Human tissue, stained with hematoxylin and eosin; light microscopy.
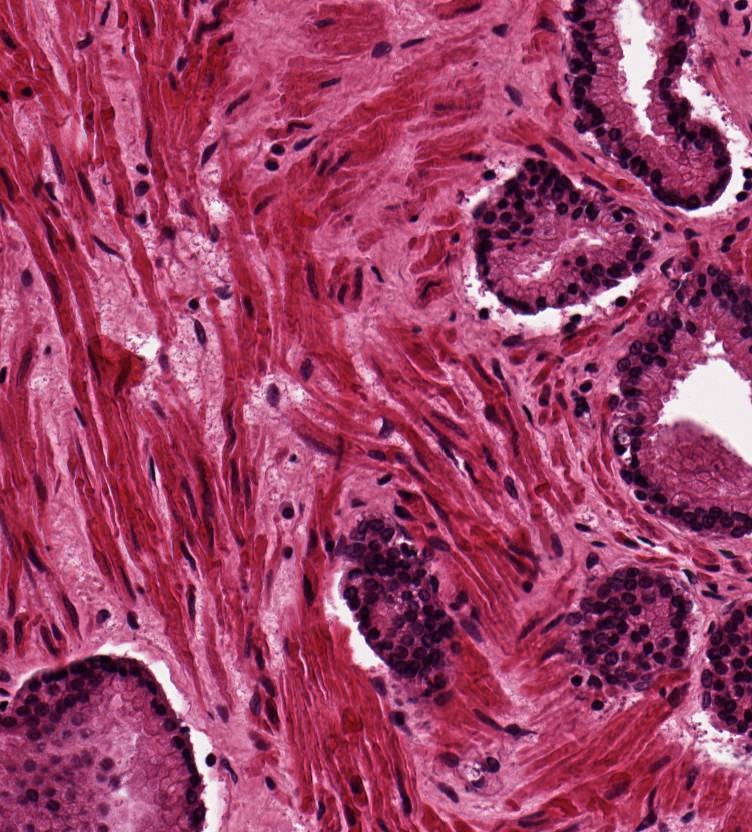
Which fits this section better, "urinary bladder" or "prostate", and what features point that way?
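The answer is prostate. The glands along the right side and in the bottom left corner decide it: they are lined by columnar cells with pale, finely granular to clear cytoplasm and round nuclei near the base.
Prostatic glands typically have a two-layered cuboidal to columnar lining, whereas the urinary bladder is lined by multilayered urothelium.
Interlacing smooth muscle bundles, cut lengthwise and across, fill the left and centre.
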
